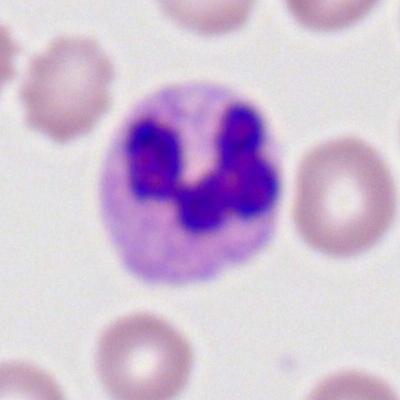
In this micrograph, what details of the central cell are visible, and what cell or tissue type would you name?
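Checking the nucleus, it is divided into separate lobes that curve around a pale patch of cytoplasm in the upper middle of the cell. The cytoplasm itself is plentiful and pale pinkish-lilac. Its granules are only fine and faint, and no large orange-red granules appear. This one is a segmented neutrophil.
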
